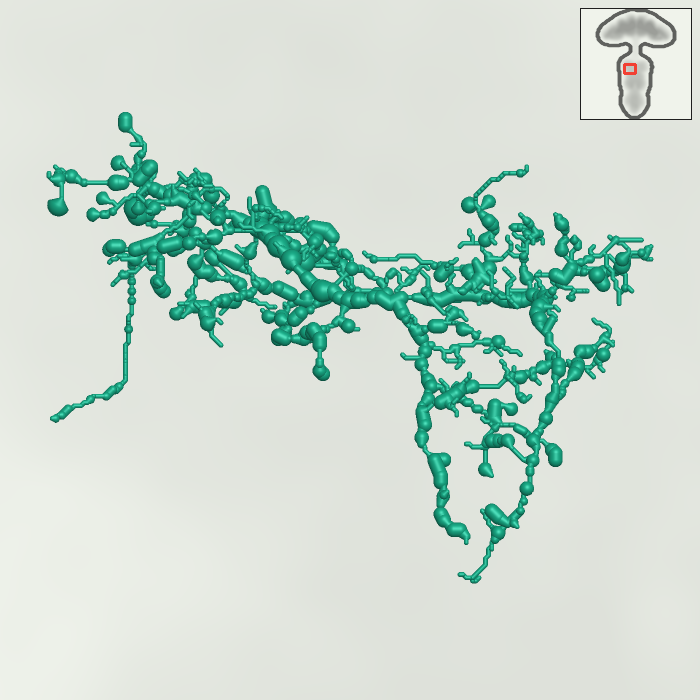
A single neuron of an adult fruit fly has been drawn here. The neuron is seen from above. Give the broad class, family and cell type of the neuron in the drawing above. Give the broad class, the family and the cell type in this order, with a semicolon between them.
nerve-cord intrinsic neuron; hemilineage 01B; IN01B007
